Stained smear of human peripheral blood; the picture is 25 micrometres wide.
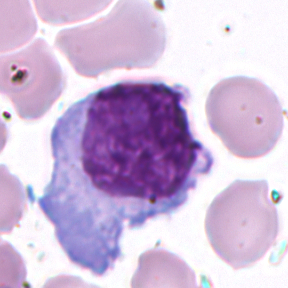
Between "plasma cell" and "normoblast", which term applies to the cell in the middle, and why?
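It's a plasma cell. The chromatin settles it: dark purple and coarsely clumped.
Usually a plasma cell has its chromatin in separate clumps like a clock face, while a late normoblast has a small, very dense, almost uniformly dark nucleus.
Clumps like these side with the plasma cell. The nucleus, about 11 micrometres across, is a single rounded, somewhat squarish mass without lobes, set off-centre toward the upper right. The outline is irregular, with the cytoplasm spreading as a broad flap toward the lower left.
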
